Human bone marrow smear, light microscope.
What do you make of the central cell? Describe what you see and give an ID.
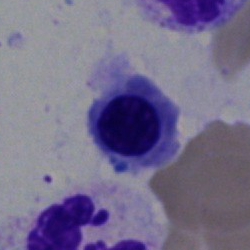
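The nucleus occupies most of the cell, and its chromatin is dark and densely stained. The cytoplasm is blue. From the upper left of the cell, a pale, wispy extension of cytoplasm reaches outward. The cell is an erythroblast.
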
